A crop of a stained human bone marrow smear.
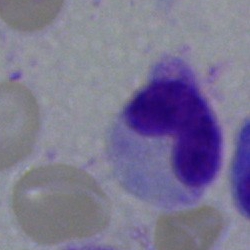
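Band neutrophil, the central cell of a stained human bone marrow smear under the light microscope. Its nucleus is bent, with a notch on the left side, and lies in the upper right part of the cell. The chromatin is dense and stains deep purple. The cytoplasm is pale grey-blue.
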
